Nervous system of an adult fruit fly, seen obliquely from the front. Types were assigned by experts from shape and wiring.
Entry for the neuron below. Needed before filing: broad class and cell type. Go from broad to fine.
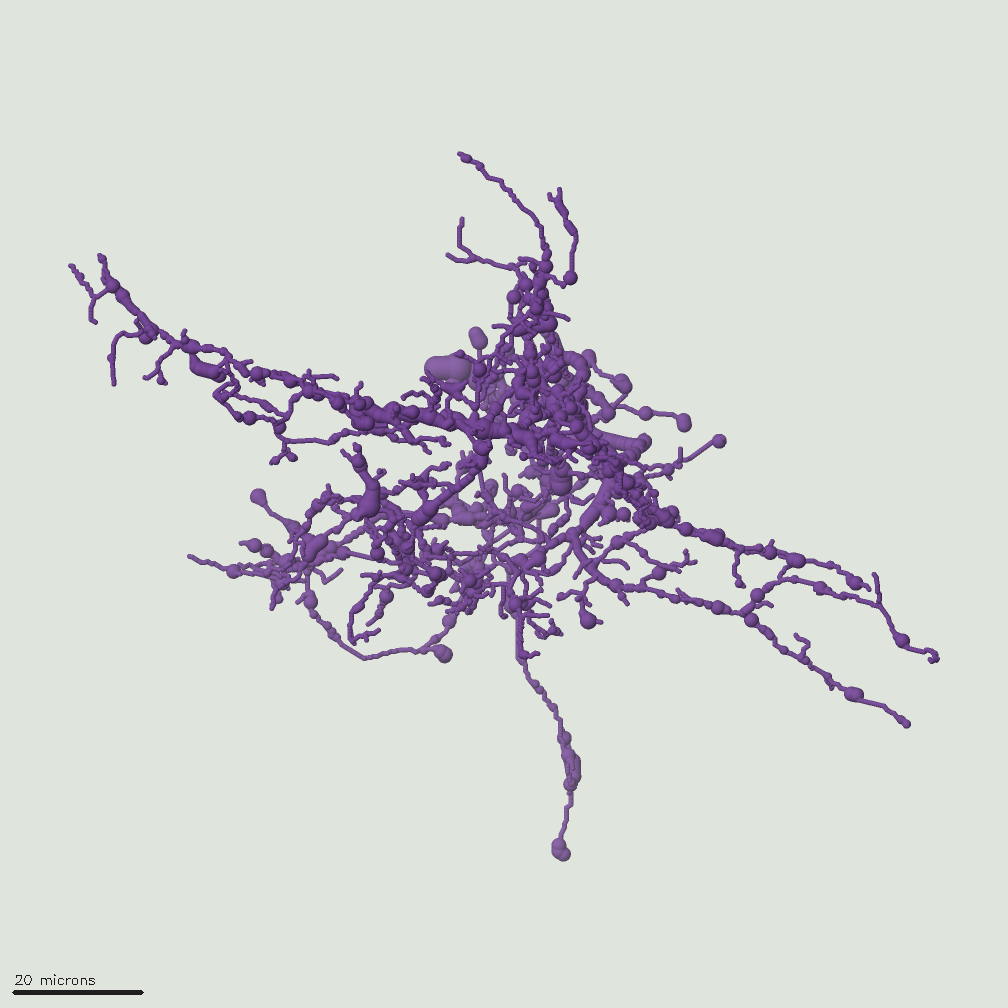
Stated: central-brain intrinsic neuron; CB0670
